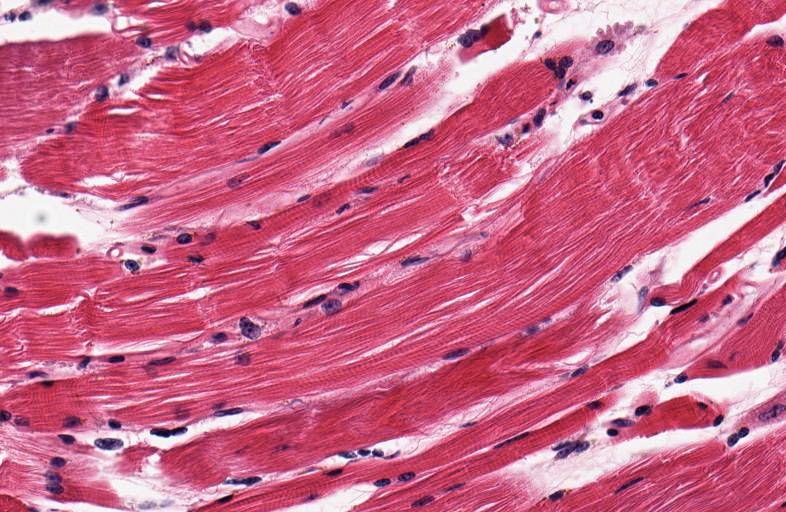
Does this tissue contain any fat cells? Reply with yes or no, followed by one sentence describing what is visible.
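No. No fat cells are present anywhere in the field.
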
